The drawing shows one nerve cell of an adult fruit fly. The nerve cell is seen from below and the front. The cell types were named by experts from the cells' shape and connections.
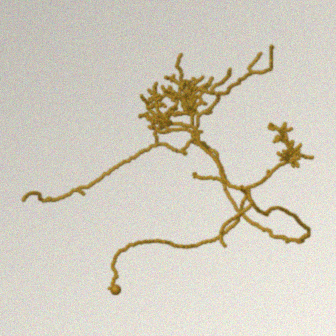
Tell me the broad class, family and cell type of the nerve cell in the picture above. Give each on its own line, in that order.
central-brain intrinsic neuron
hemilineage ALlv1
M_lvPNm29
